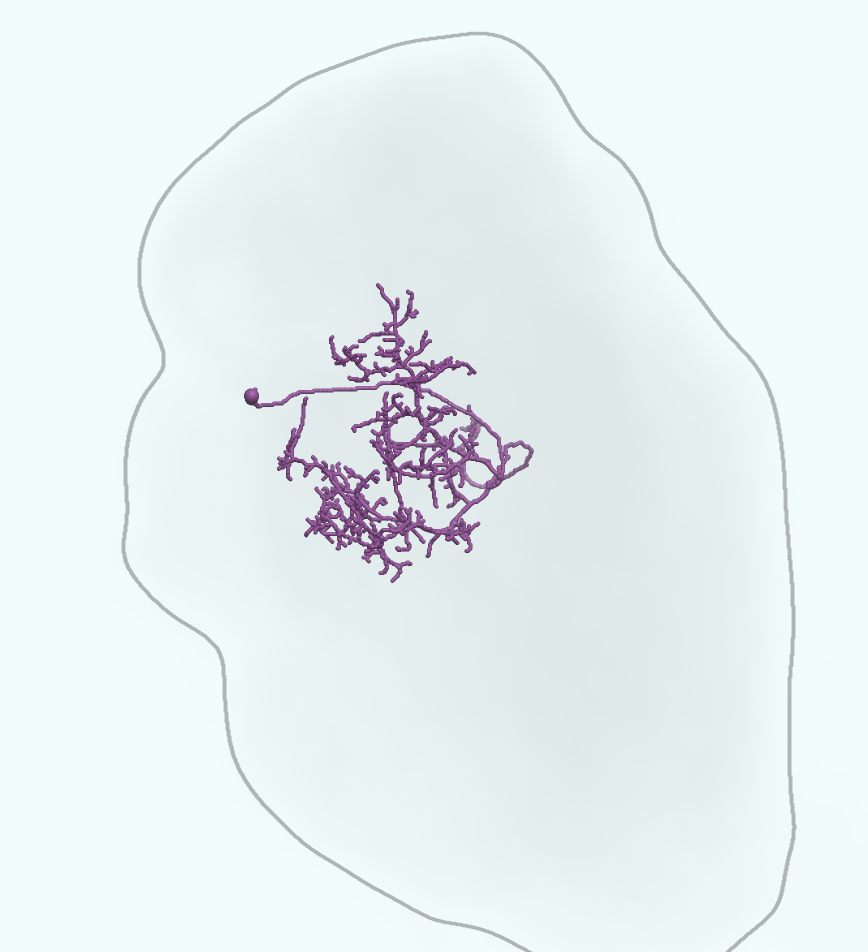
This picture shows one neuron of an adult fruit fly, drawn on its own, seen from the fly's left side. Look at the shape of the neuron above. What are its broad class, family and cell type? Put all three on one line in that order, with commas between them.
central-brain intrinsic neuron, hemilineage VLPa2, PVLP027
